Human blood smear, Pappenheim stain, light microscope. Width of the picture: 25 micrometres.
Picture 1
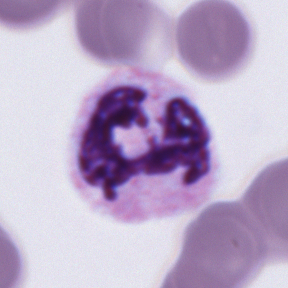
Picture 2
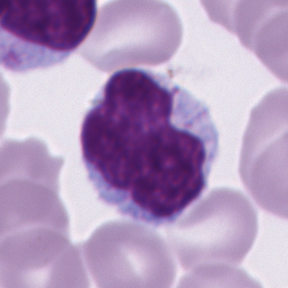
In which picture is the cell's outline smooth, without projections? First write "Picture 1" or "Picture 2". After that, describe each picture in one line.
Picture 1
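Picture 1: The cell outline is round and smooth.
Picture 2: The cell's outline is roughly round with a finely ragged edge.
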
